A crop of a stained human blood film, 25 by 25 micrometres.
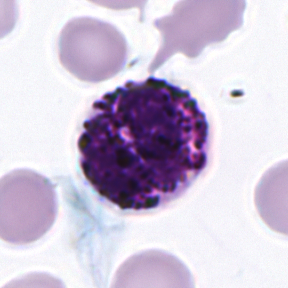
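Basophil, central cell. Round outline; no surface projections. Crowded with coarse granules. Granules lie over the nucleus, hiding its outline.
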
